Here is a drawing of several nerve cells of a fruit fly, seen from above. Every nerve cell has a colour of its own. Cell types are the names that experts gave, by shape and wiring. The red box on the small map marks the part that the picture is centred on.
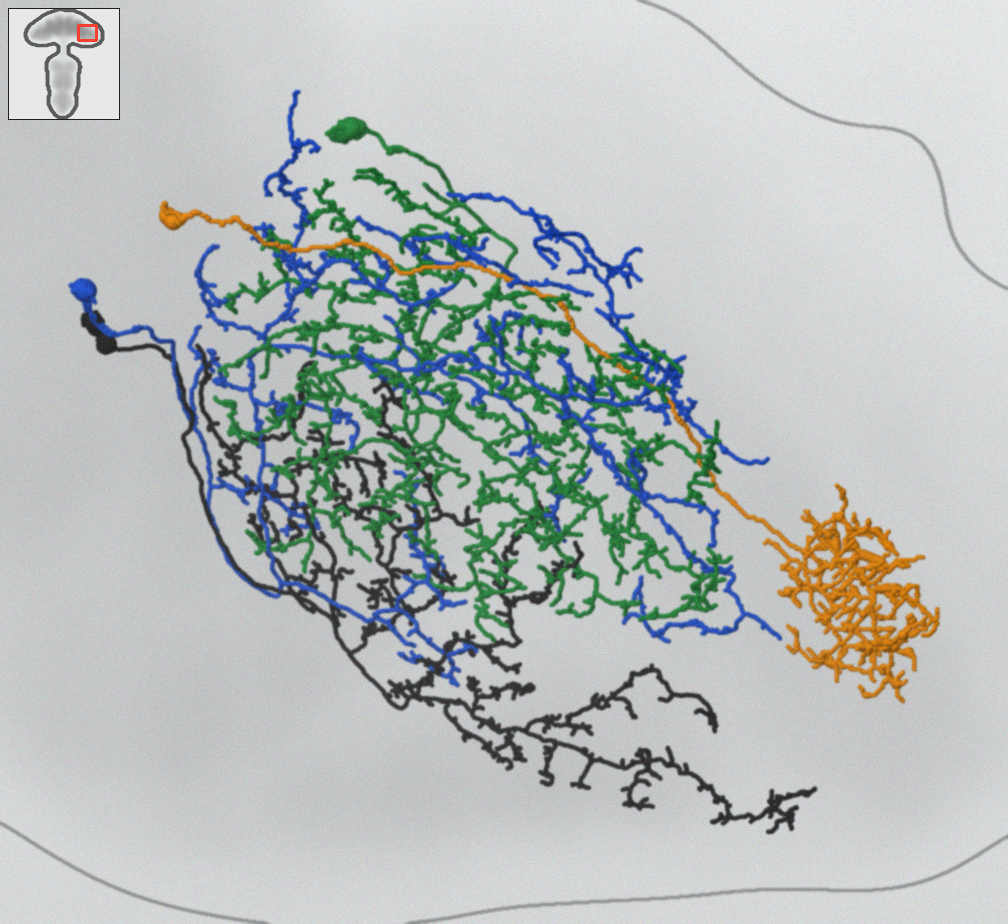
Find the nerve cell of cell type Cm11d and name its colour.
blue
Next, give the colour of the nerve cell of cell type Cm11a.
orange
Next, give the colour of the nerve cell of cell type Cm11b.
black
